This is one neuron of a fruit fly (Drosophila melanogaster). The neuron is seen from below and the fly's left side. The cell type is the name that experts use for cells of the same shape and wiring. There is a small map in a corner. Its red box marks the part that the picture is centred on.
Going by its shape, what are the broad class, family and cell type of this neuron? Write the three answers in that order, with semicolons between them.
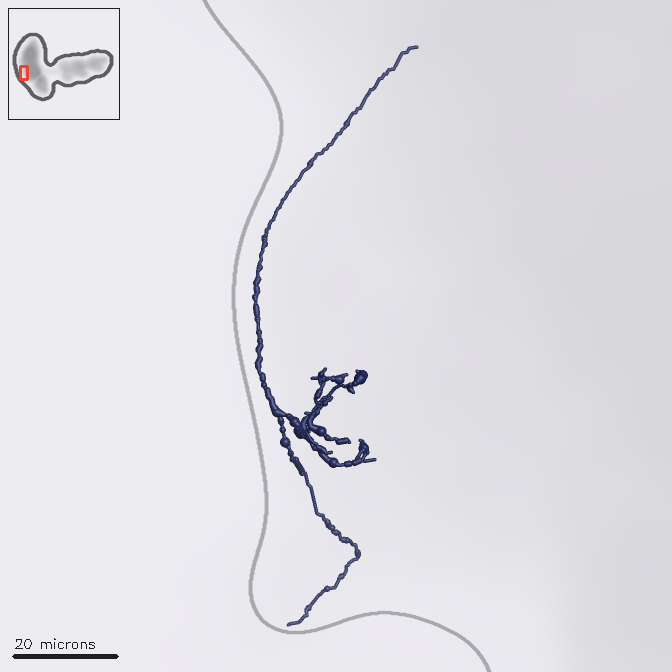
sensory neuron entering the brain; class olfactory; ORN_VA3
